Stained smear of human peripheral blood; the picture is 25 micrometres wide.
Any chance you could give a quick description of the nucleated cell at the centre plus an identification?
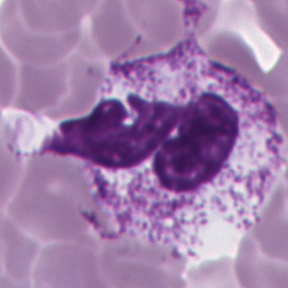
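Looking first at the nucleus, its left lobe tapers toward the left edge of the cell, and the chromatin is dense and dark purple. Many dark purple granules are scattered through the cytoplasm. At the top, a narrow strand of granular cytoplasm reaches upward from the cell. So this one is a segmented neutrophil.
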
